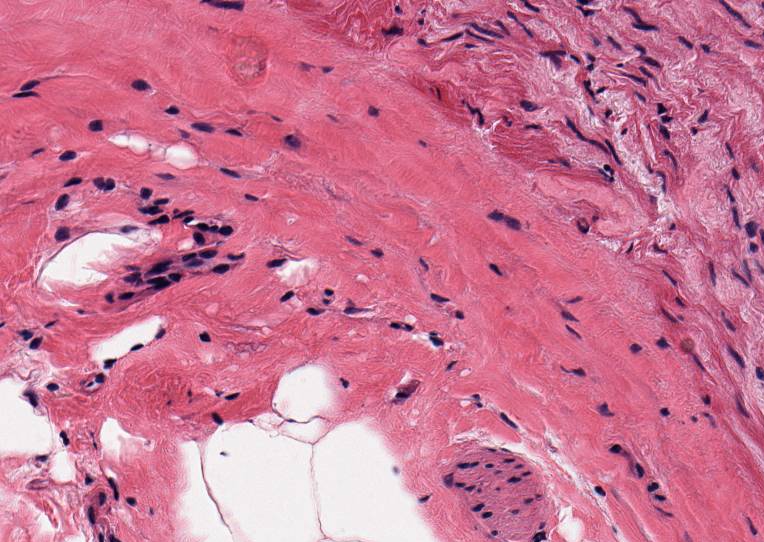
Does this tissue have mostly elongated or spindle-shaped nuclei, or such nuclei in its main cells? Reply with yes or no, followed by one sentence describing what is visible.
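Yes. Sparse, dark, elongated spindle nuclei lie between the collagen bundles, aligned along them.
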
